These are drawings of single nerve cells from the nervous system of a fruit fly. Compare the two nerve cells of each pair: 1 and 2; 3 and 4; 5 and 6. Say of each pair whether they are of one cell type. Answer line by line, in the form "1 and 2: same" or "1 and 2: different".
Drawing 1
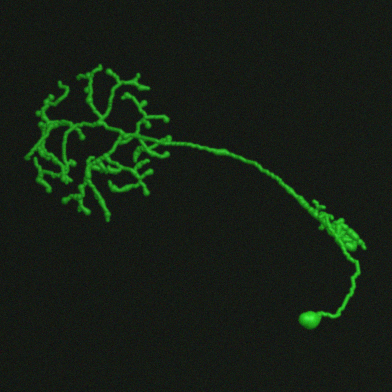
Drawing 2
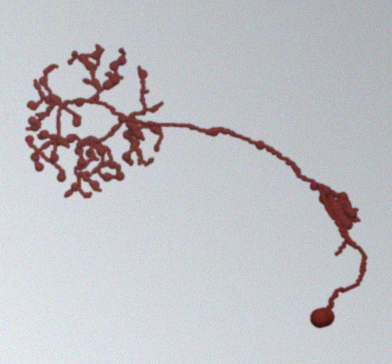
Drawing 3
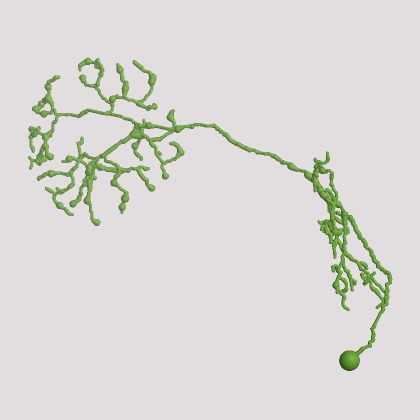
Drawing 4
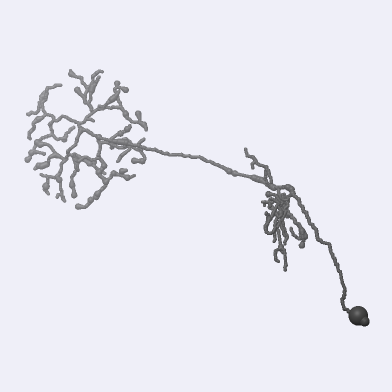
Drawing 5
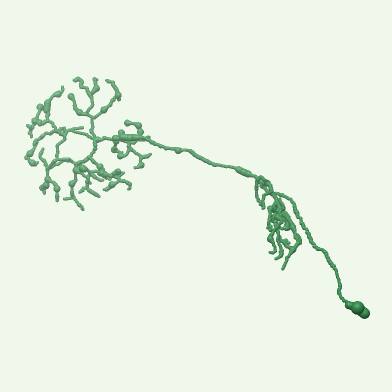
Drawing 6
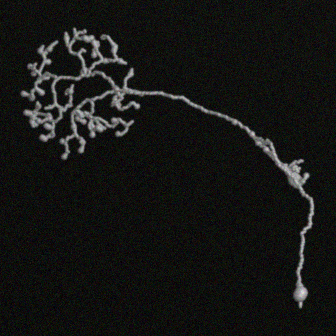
1 and 2: same
3 and 4: same
5 and 6: different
